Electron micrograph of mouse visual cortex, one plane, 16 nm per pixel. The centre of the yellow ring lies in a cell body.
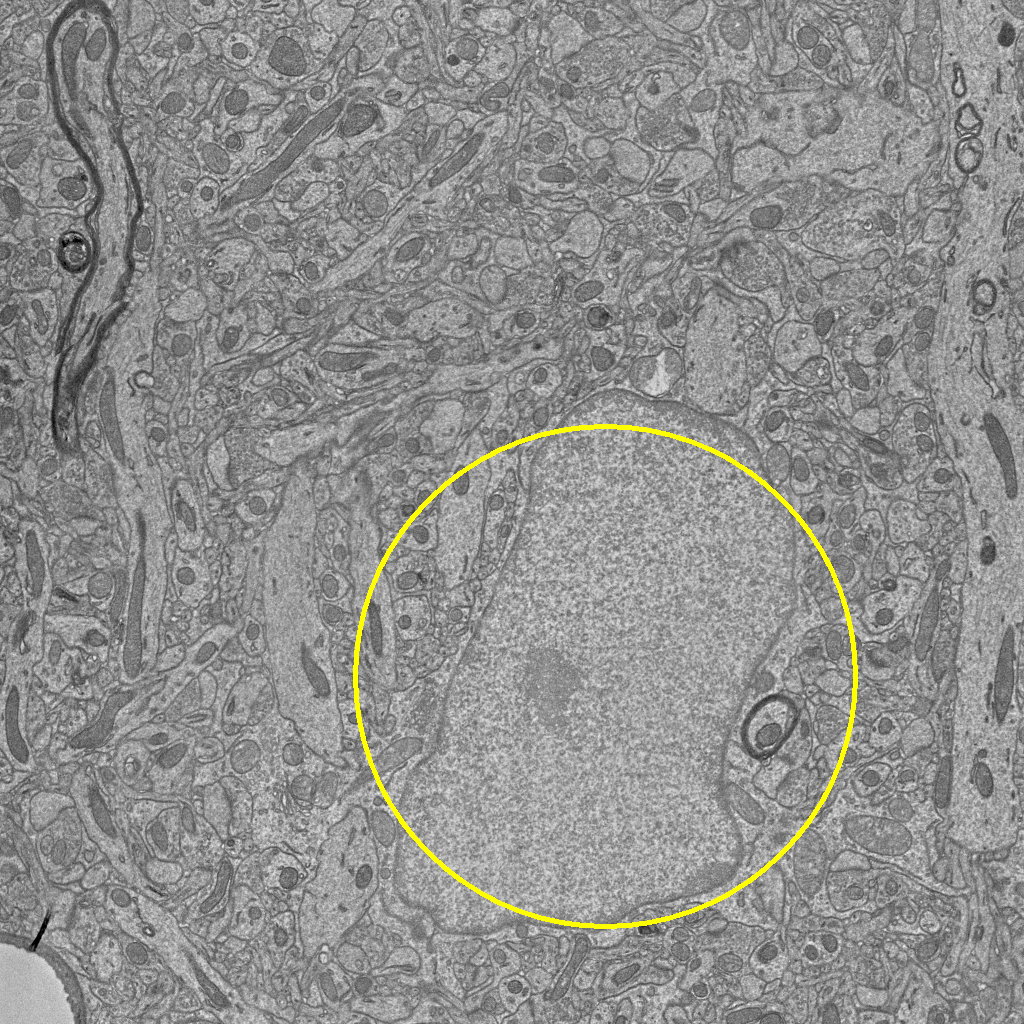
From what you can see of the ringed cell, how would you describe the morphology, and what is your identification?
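A large pale nuclear profile fills most of the ring and is taller than it is wide. Its outline follows smooth curves with no deep infoldings. The chromatin is finely granular and evenly distributed, with no dense clumps along the envelope. One faint, poorly defined darker patch lies to the left of the nuclear centre. The cell is an astrocyte.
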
